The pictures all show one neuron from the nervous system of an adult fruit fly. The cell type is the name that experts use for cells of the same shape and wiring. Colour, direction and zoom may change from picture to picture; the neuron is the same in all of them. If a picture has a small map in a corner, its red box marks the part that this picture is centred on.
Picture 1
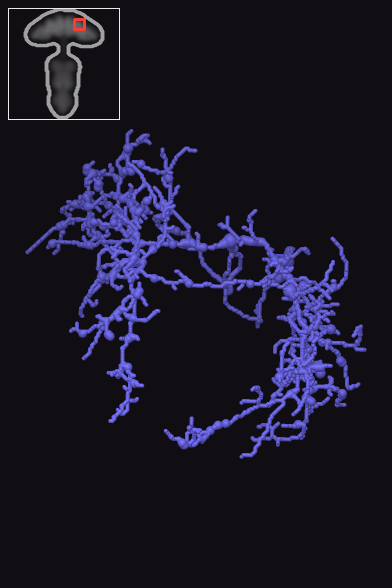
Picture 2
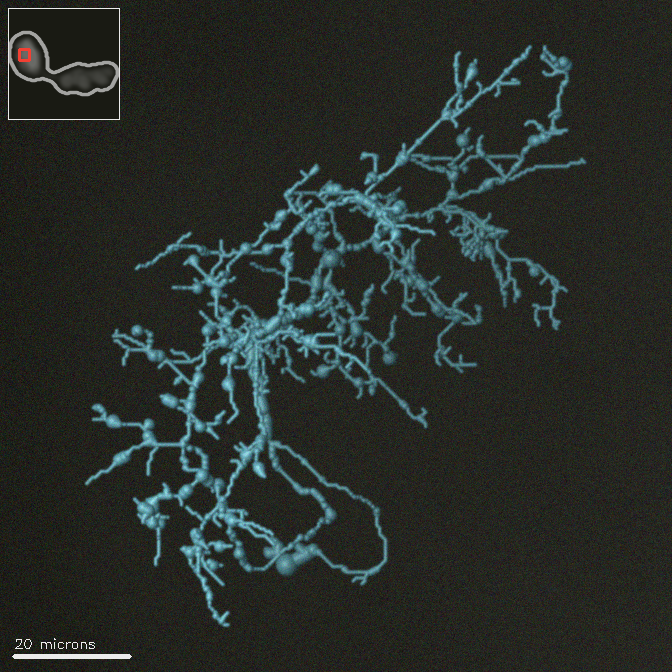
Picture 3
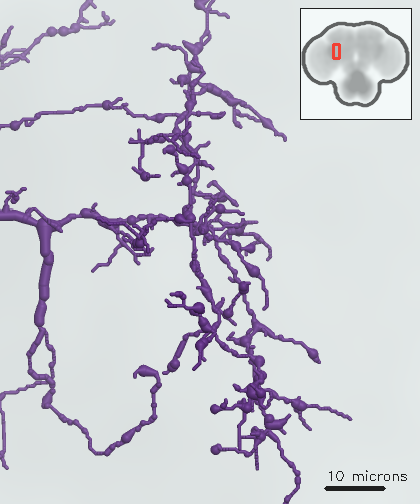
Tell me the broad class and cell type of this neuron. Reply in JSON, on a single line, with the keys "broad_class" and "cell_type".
{"broad_class": "central-brain intrinsic neuron", "cell_type": "AVLP403"}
